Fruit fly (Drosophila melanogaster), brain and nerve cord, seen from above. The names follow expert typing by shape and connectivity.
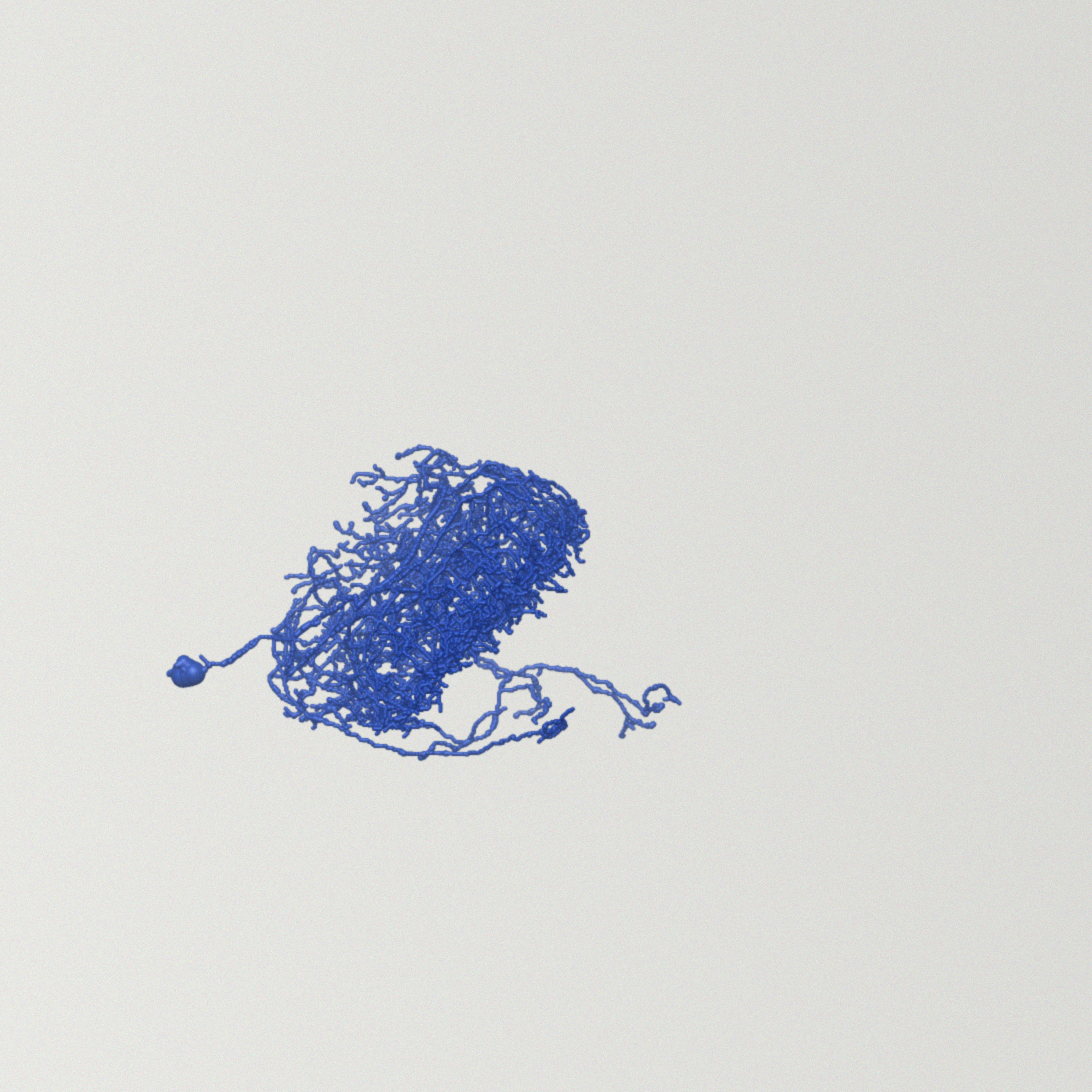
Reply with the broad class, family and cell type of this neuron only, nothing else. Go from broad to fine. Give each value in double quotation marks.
"optic-lobe intrinsic neuron", "Li", "Li31"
